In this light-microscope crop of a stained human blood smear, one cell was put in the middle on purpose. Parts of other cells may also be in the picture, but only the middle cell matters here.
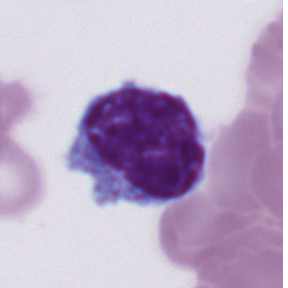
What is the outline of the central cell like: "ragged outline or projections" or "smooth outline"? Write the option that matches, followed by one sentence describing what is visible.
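Ragged outline or projections. The cell edge at the lower left is ragged rather than smooth.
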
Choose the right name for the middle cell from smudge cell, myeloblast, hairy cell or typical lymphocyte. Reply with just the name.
typical lymphocyte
